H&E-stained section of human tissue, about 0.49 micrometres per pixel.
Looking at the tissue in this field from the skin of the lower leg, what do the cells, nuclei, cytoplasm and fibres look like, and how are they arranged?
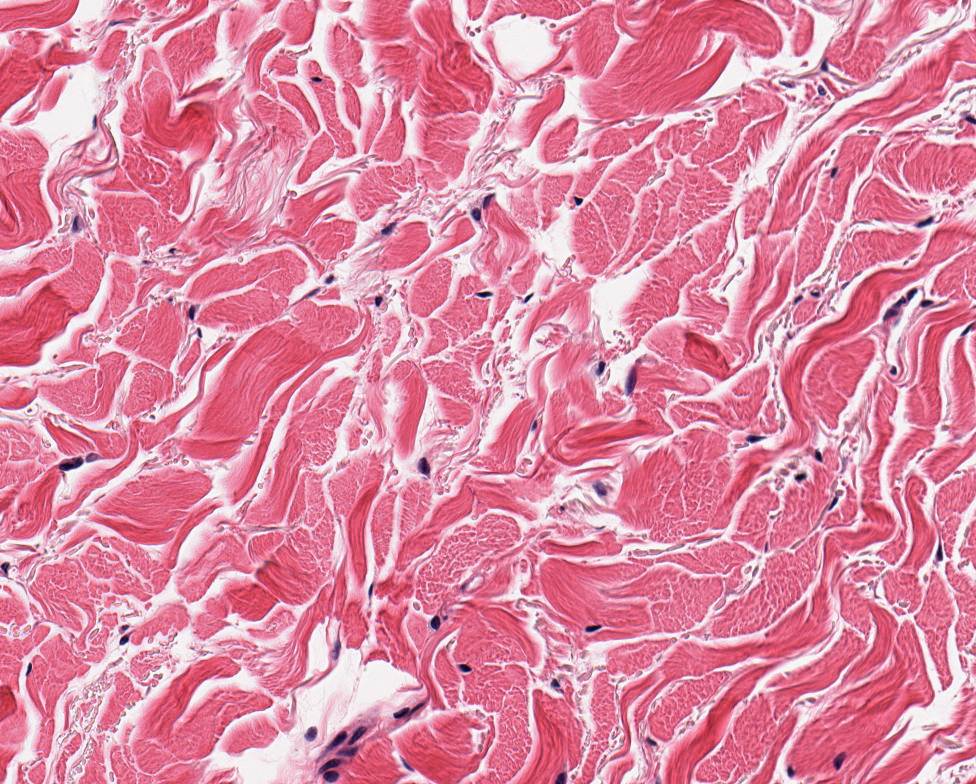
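Bundles cut both across and along their length; longitudinal ones wavy. Nuclei sparse, lying between bundles, mostly small, dark, elongated.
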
